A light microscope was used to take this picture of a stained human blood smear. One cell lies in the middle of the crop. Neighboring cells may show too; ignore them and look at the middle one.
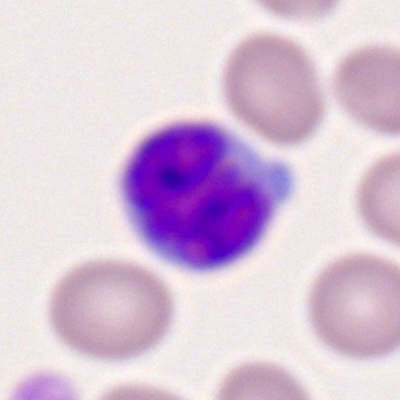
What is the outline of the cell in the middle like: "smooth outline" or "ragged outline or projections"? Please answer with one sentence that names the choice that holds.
Projections, blebs or tags, or a frayed edge, mark the outline of the cell.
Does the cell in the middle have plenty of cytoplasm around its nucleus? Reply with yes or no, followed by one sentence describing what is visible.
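No. The nucleus fills most of the cell.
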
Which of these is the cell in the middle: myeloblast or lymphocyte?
lymphocyte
